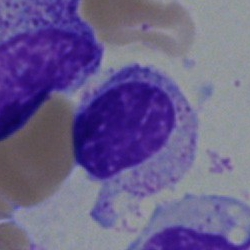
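Myelocyte in a stained human bone marrow smear. The nucleus is positioned toward the left side of the cell, so most of the cytoplasm lies on the right. Chromatin stains dark purple throughout the nucleus, and no distinct nucleolus can be seen. Fine pinkish-purple granules are scattered through the cytoplasm.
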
